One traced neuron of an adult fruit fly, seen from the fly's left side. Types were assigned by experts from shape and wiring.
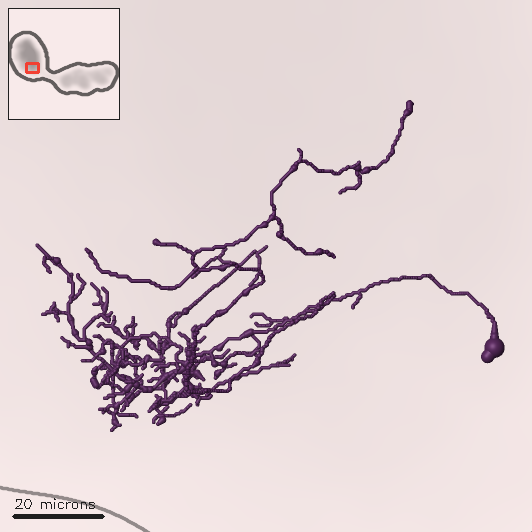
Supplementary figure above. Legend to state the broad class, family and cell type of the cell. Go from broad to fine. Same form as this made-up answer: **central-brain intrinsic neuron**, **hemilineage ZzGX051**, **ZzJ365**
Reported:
**central-brain intrinsic neuron**, **hemilineage LB23**, **GNG429**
